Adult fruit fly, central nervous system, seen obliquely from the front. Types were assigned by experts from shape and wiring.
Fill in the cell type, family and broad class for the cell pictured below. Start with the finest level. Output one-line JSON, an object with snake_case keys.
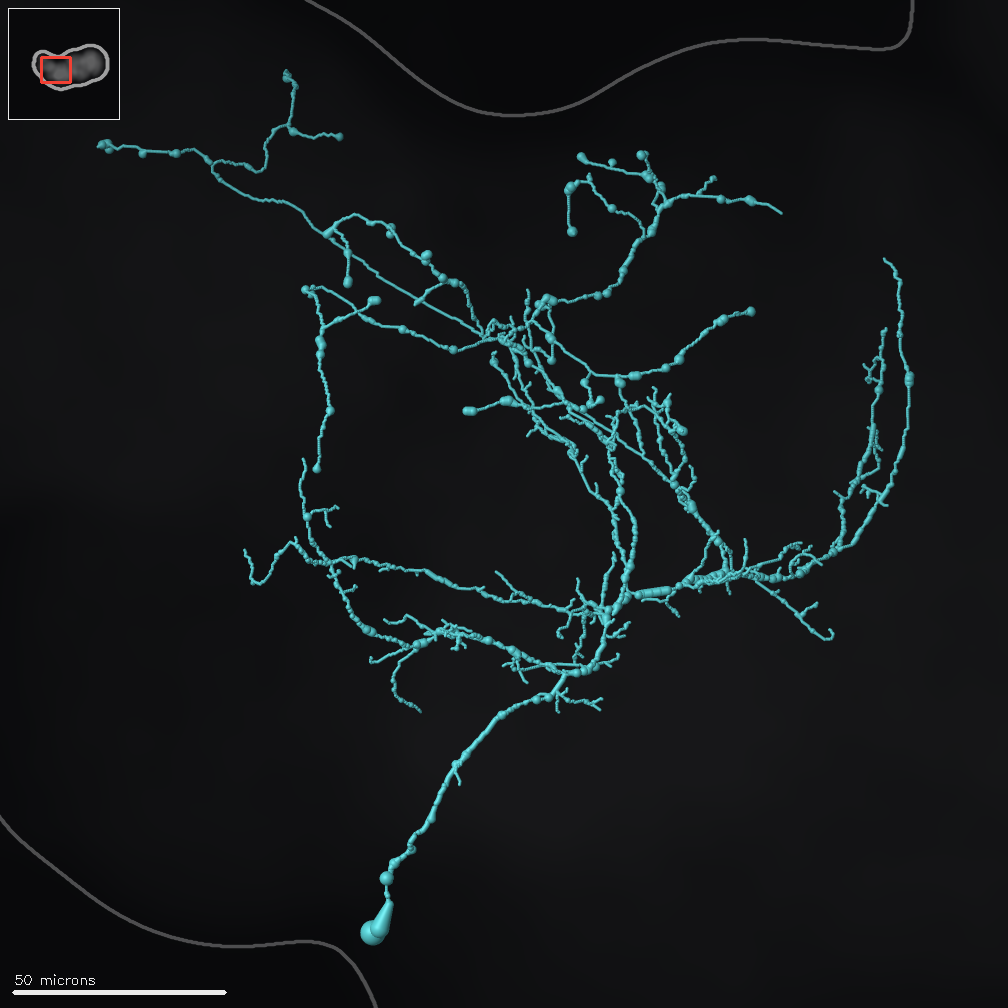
{"cell_type": "vPR6", "family": "hemilineage 12A", "broad_class": "nerve-cord intrinsic neuron"}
